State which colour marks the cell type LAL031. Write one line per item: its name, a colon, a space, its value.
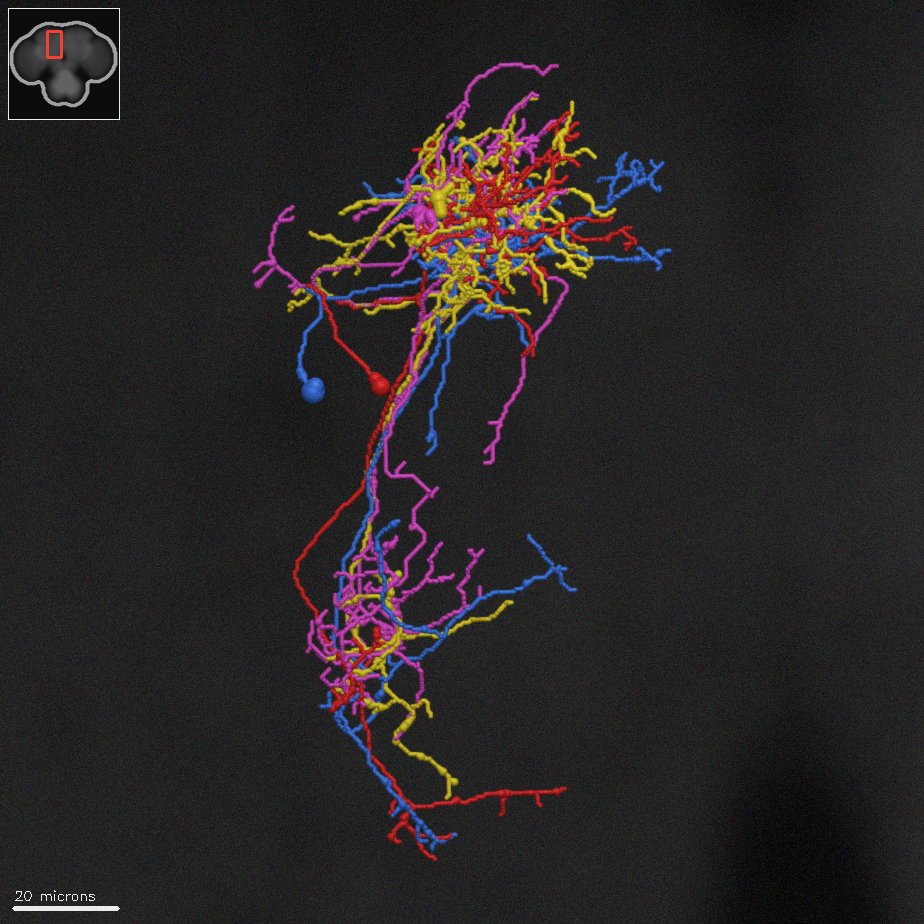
colour: red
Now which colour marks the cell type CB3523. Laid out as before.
colour: blue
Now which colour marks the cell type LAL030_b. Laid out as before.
colour: yellow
